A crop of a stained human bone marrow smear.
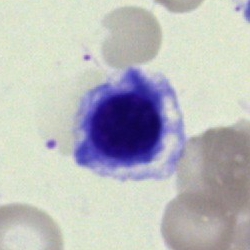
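Erythroblast. Chromatin dense, very dark purple throughout. Cytoplasm deep blue, rim widest on lower right side of nucleus. Pale unstained patches in cytoplasm along right side of cell.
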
